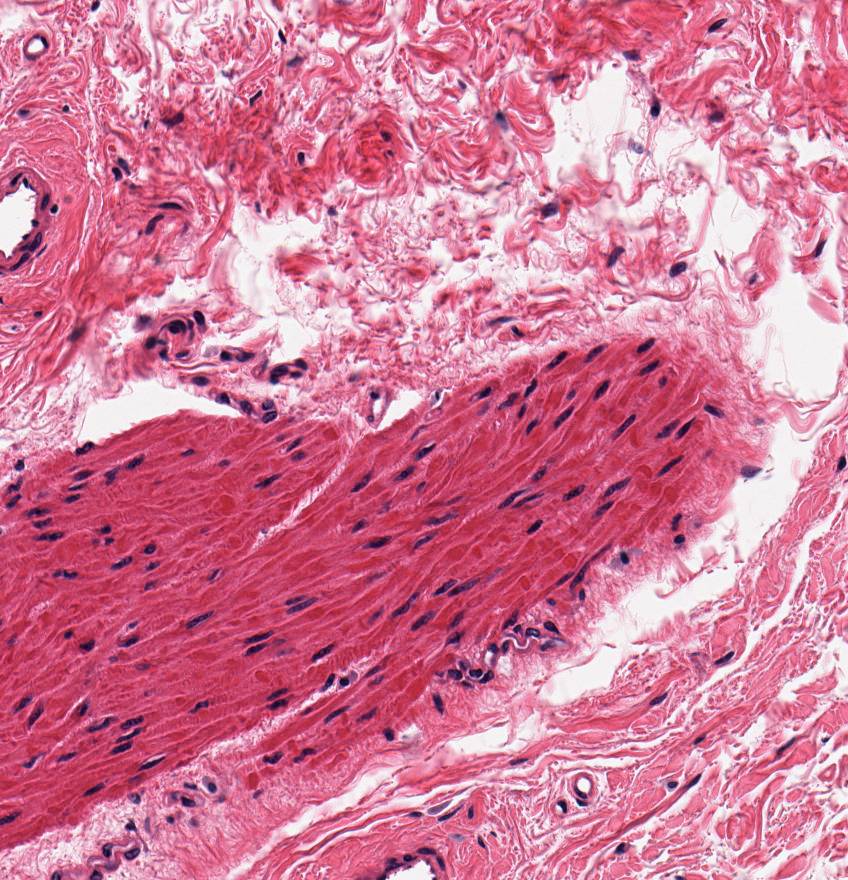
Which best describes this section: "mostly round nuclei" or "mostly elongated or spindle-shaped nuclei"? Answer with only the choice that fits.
Mostly elongated or spindle-shaped nuclei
